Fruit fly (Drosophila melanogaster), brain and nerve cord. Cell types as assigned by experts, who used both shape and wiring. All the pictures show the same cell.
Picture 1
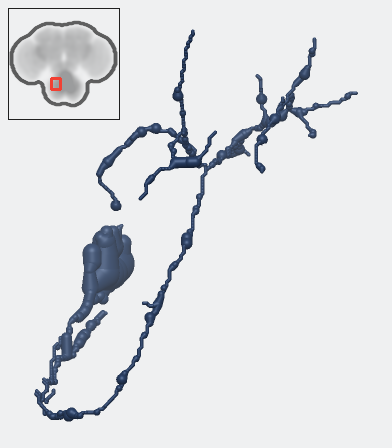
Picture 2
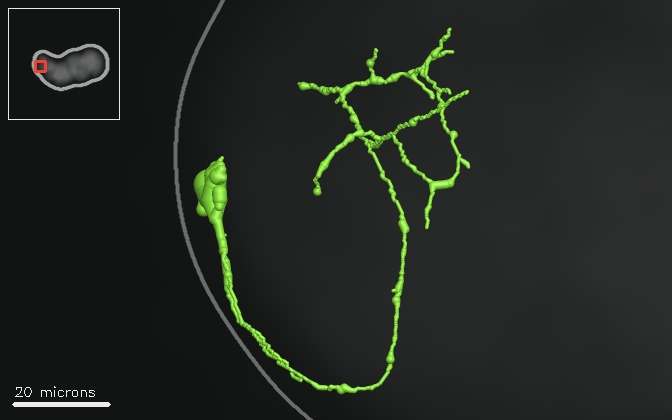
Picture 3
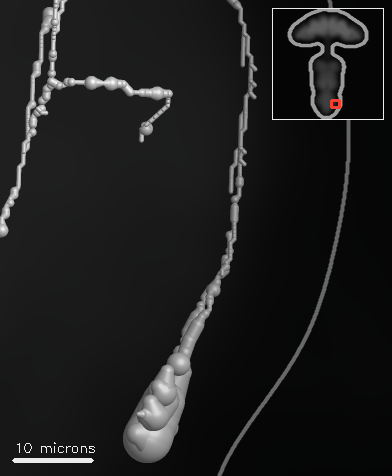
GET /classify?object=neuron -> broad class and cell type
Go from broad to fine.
motor neuron of the nerve cord; Acc. tr flexor MN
